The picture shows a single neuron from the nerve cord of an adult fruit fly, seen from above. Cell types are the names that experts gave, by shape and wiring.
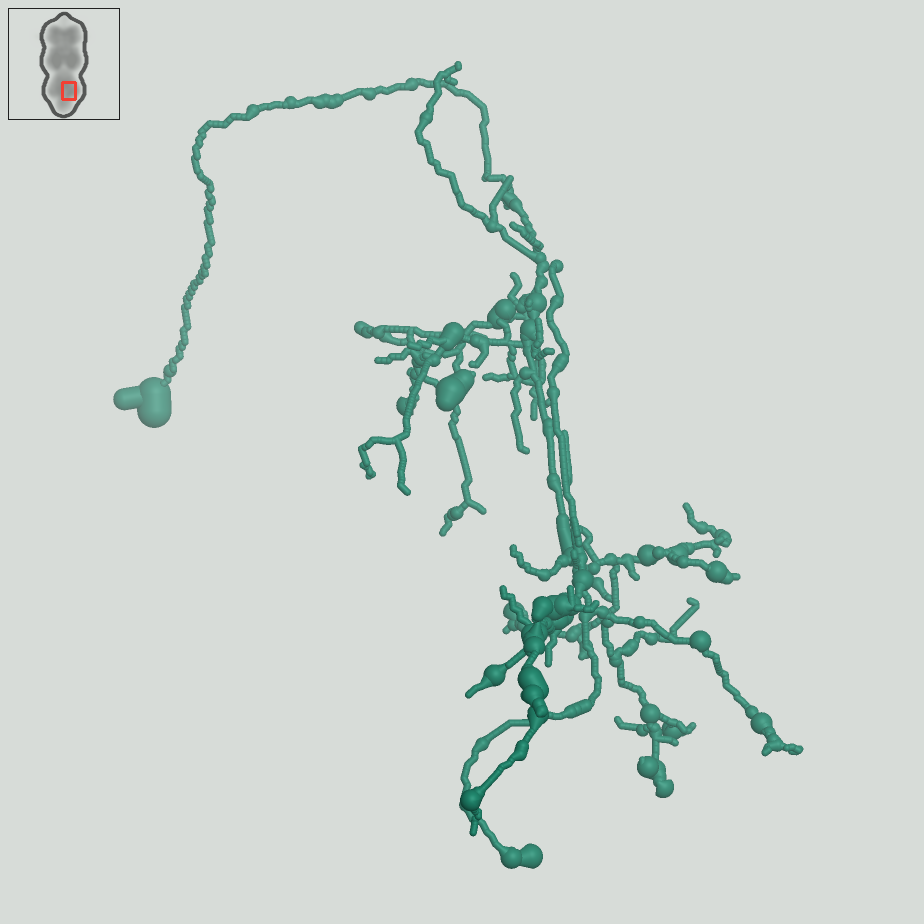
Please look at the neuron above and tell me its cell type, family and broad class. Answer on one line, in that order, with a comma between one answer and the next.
IN14A114, hemilineage 14A, nerve-cord intrinsic neuron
